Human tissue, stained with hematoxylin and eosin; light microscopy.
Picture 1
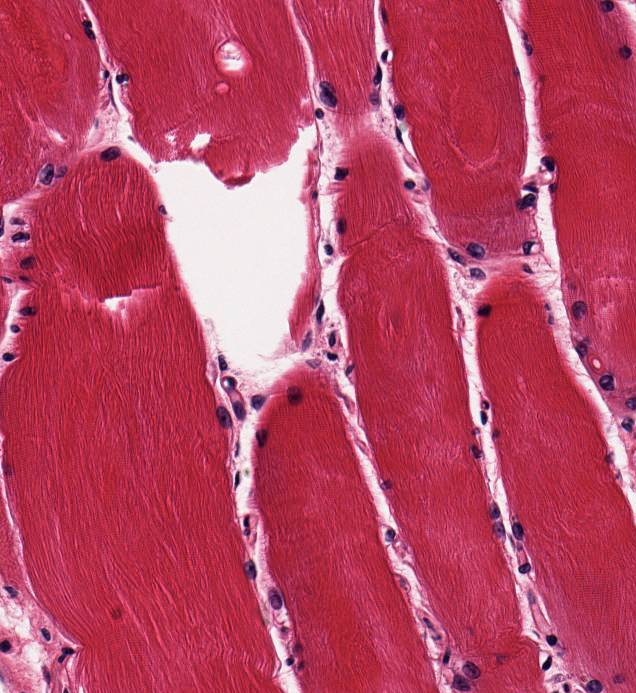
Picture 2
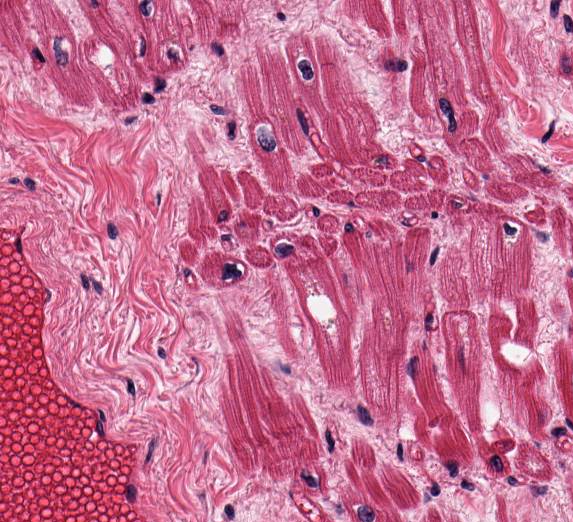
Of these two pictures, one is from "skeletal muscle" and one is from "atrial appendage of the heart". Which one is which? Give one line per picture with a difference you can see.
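The field in picture 1 comes from the skeletal muscle. The dark purple oval nuclei lie at the edges of the fibres and in the gaps between them, not in the fibre centres.
The field in picture 2 comes from the atrial appendage of the heart. The muscle nuclei are oval and lie singly in the centre of the fibres.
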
